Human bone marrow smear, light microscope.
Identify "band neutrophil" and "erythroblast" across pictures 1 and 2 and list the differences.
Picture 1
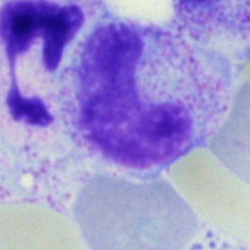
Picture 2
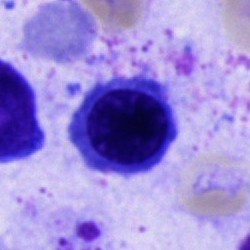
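In picture 1 is a band neutrophil, in picture 2 an erythroblast. The band neutrophil has a roughly round, smooth-edged outline, and its nucleus is bent into a curve whose indented side faces the upper right.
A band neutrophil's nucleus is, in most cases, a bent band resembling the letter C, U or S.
Its chromatin is deep purple, mottled and clumped, with no visible nucleoli.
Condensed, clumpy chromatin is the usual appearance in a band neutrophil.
The erythroblast's nucleus, on the other hand, fills most of the cell, leaving just a narrow rim of cytoplasm, and its chromatin stains very dark and dense. The cytoplasm sets the two apart as well: pale lilac and lying mostly on the upper right side of the nucleus in the band neutrophil, deep blue in the erythroblast, which shows neither granules nor vacuoles.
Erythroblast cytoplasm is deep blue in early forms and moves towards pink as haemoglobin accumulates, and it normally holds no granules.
At the left edge of picture 2, not touching the erythroblast, lies another darkly stained nucleated cell.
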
